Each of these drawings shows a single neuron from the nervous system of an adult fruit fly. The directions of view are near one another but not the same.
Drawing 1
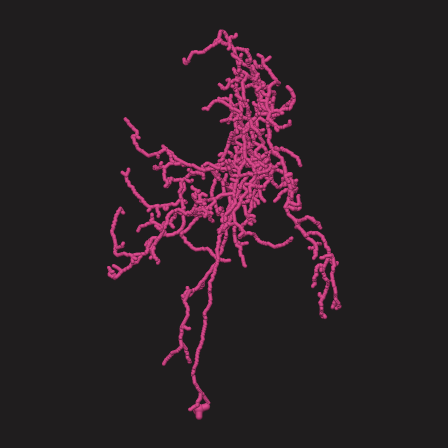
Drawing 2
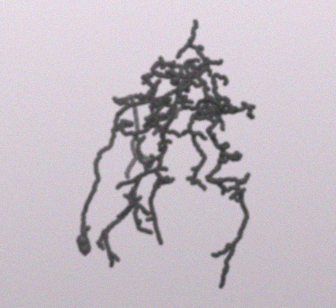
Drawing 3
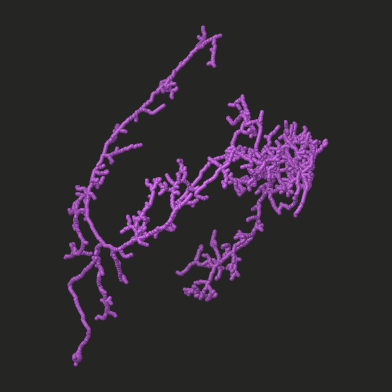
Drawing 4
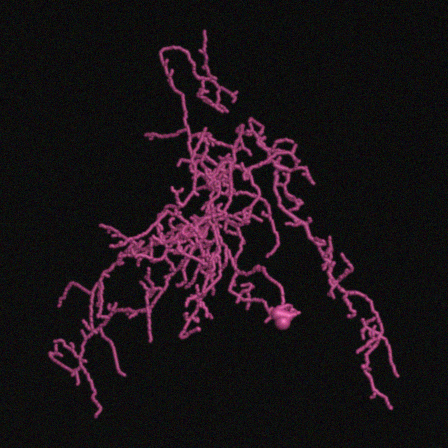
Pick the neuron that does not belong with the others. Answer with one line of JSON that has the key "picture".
{"picture": 3}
